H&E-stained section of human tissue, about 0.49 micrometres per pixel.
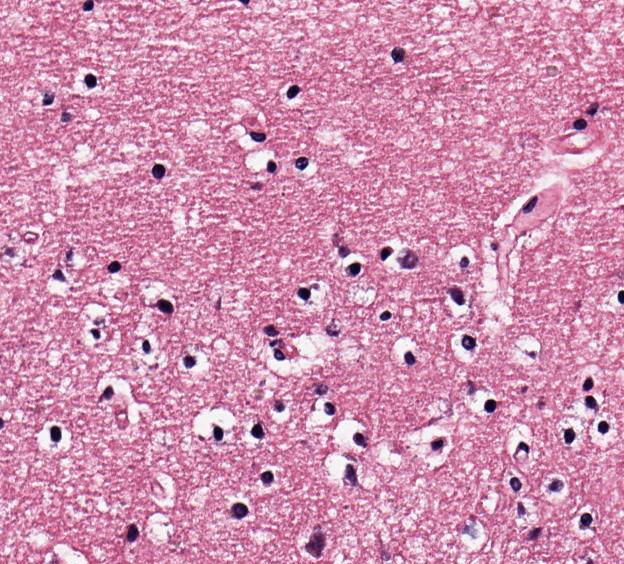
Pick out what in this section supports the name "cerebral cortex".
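Tissue: cerebral cortex. Finely granular, fibrillary pink neuropil fills the whole field; no epithelium or glands. Cells: mostly scattered small round nuclei, dark and dense, little visible cytoplasm.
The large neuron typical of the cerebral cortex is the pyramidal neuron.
Small blood vessel runs obliquely through the upper right; elongated nuclei lie along its wall.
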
